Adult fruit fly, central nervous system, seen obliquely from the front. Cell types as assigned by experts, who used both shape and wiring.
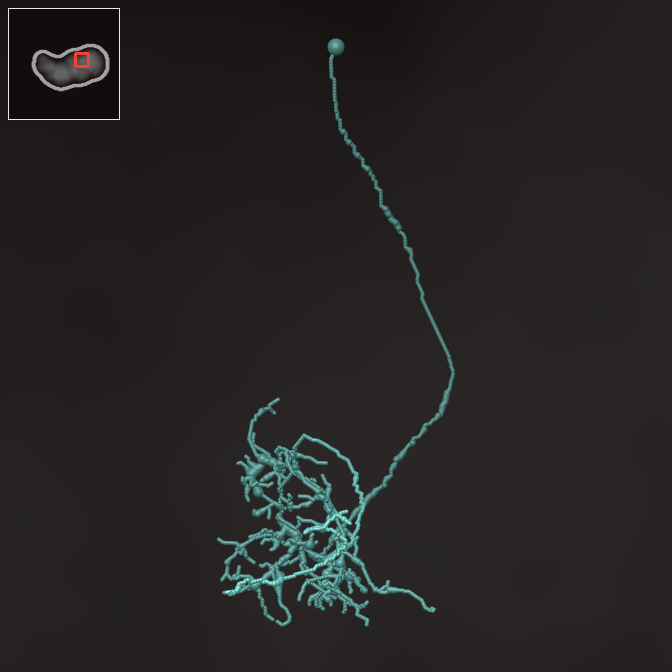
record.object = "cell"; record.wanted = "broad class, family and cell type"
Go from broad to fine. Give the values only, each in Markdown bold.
**central-brain intrinsic neuron**, **class CX**, **FC1B**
